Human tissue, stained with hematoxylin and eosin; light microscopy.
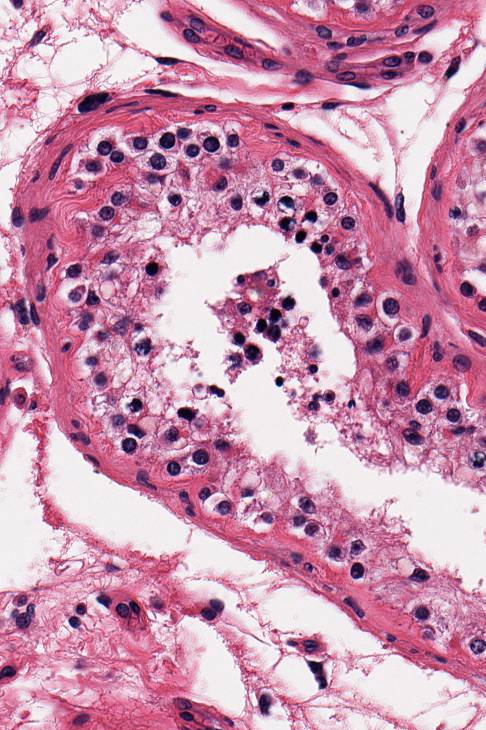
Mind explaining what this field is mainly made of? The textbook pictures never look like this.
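Seminiferous tubule. Lining: several cell layers, nuclei mostly round, dark-staining.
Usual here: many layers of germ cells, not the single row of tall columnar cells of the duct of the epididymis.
Lumen central, irregular; holds a cluster of detached cells with dark round nuclei. Wall: thick band of pink layered fibrous tissue; nuclei flattened, elongated, dark, parallel to it.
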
